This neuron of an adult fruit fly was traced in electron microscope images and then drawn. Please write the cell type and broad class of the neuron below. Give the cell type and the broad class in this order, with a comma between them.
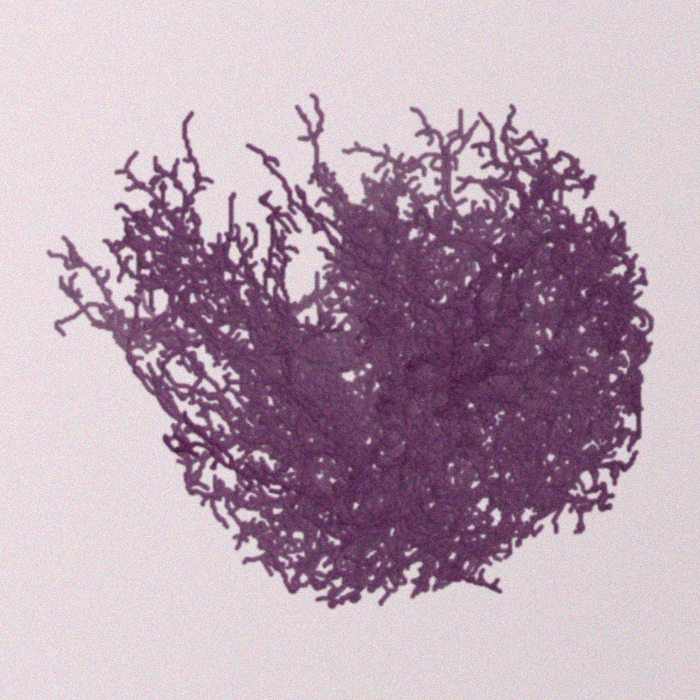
AVLP079, central-brain intrinsic neuron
